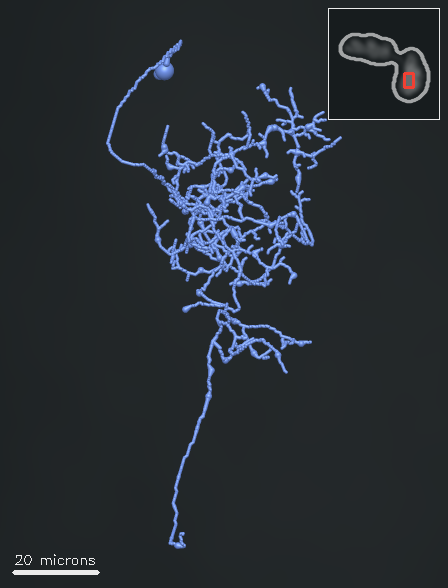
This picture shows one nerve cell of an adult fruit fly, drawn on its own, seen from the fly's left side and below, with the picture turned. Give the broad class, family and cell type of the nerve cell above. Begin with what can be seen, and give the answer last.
From top to bottom in the picture it spans about 120 microns. The picture shows dozens of branch ends. It is a central-brain intrinsic neuron. The family is hemilineage LHp1. The cell type is CB1981.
